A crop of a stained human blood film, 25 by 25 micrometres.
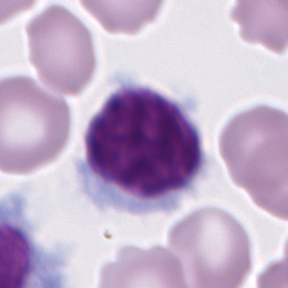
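Hairy cell, at the centre of a stained blood smear. Notice first how pale blue its cytoplasm is, and how the outer edge turns ragged and wispy instead of smooth. No nucleolus shows in the nucleus, and there are no vacuoles in the cytoplasm.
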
